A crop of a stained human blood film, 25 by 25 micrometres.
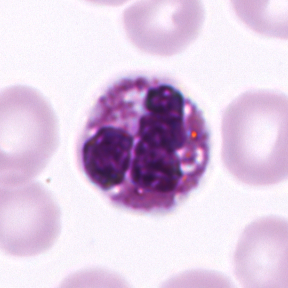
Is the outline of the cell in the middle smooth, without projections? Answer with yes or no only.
Yes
